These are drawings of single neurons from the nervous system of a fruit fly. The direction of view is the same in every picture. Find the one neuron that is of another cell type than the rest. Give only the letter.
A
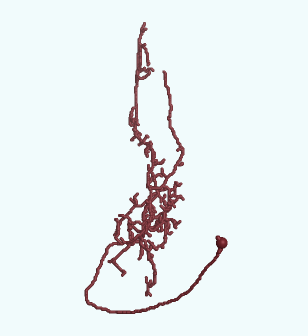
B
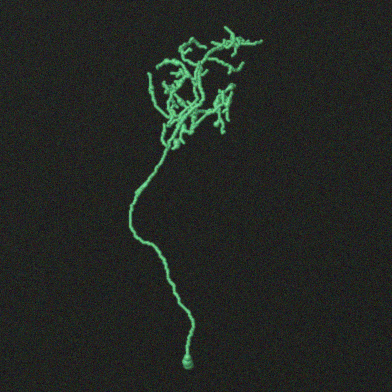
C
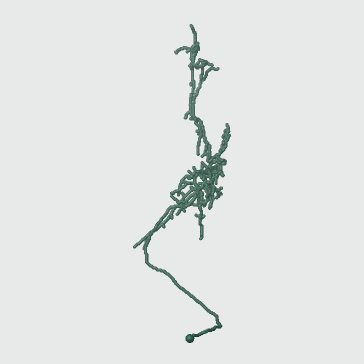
B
